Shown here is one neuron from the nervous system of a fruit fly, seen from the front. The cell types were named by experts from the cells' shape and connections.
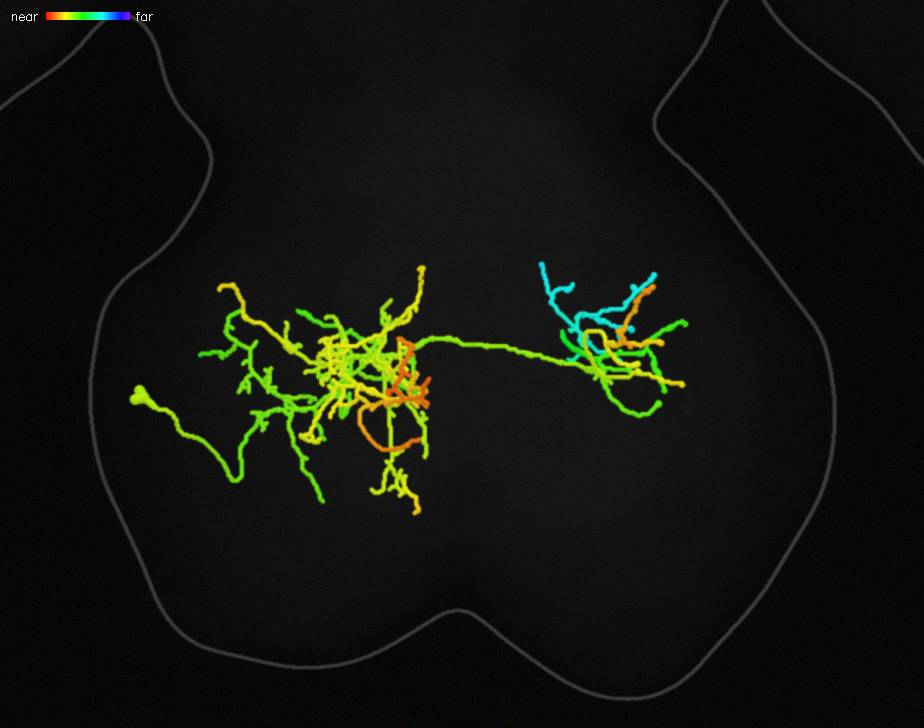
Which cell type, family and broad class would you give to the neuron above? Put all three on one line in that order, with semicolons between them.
IN08B067; hemilineage 08B; nerve-cord intrinsic neuron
